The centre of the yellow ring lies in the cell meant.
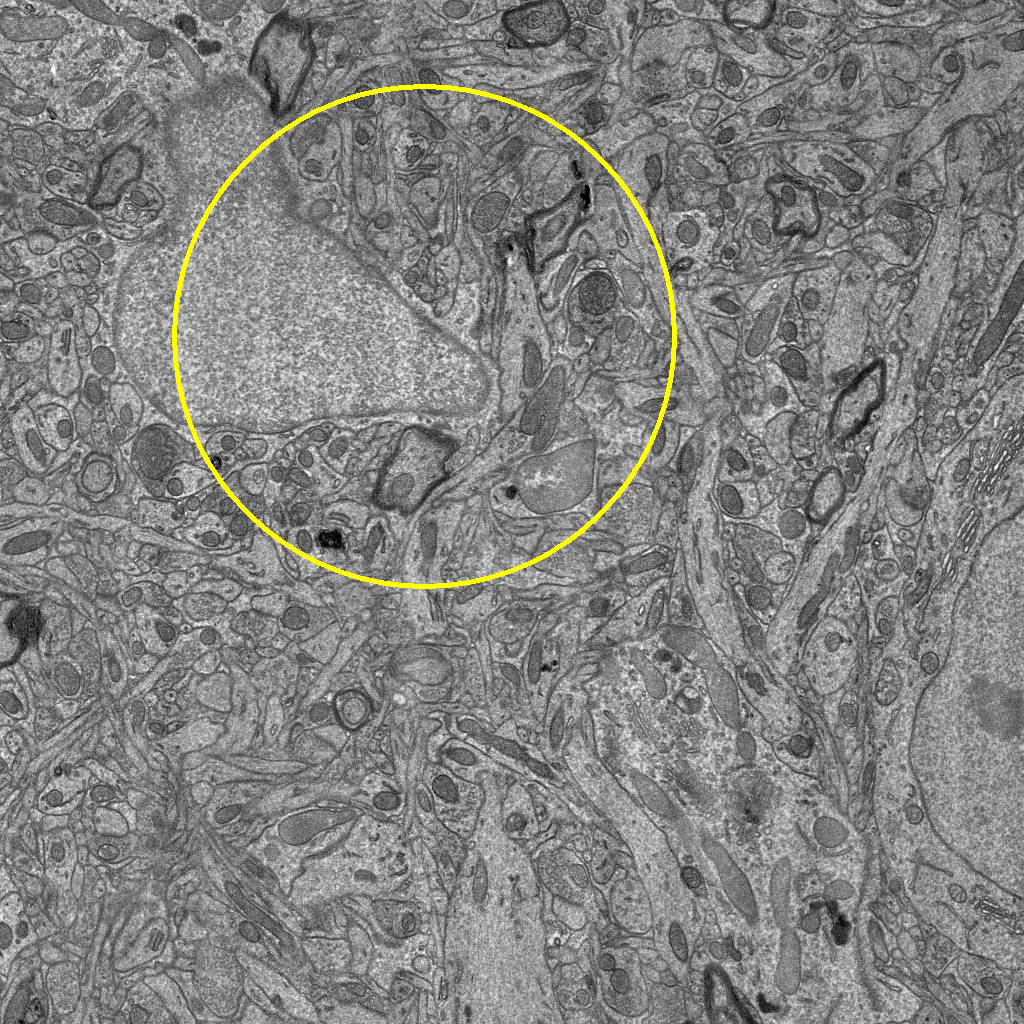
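Astrocyte, mouse visual cortex, electron micrograph, single plane. Nucleus large and pale, occupying most of the cell body inside the yellow ring; elongated, tapering toward the lower right. Nuclear outline smooth, no deep infoldings. Chromatin fine, evenly spread, no dark clumps lining the envelope.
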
